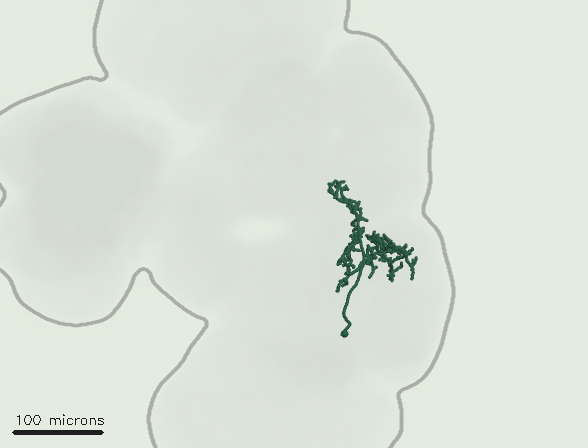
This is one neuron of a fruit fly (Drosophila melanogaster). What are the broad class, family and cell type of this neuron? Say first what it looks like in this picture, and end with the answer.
The cell body is at the bottom of the picture. From top to bottom in the picture it spans about 180 microns. It is a central-brain intrinsic neuron. The family is hemilineage AOTUv4_ventral. The cell type is FB5Q.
